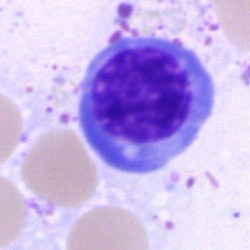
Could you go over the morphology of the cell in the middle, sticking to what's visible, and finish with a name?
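Starting with the outline, the cell is round and smooth. Next, the nucleus sits toward the top, leaving a wider band of cytoplasm beneath it. The chromatin is coarsely clumped into dark patches with paler gaps between them. Finally, the cytoplasm shows no granules. The cell is an erythroblast.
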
